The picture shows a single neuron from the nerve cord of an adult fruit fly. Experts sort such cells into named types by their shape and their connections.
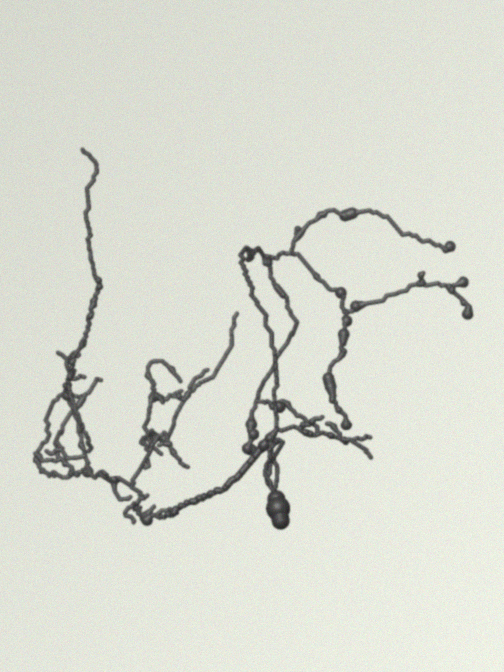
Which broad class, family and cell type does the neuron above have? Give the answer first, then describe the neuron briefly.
It is a nerve-cord intrinsic neuron. Its family is hemilineage 09A. It is of cell type IN09A096. The picture shows dozens of branch ends. As drawn here it is about as wide as it is tall.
